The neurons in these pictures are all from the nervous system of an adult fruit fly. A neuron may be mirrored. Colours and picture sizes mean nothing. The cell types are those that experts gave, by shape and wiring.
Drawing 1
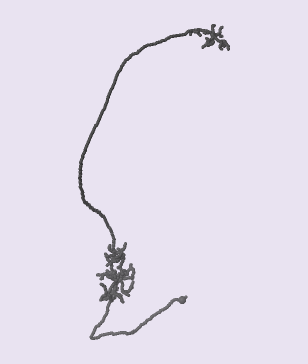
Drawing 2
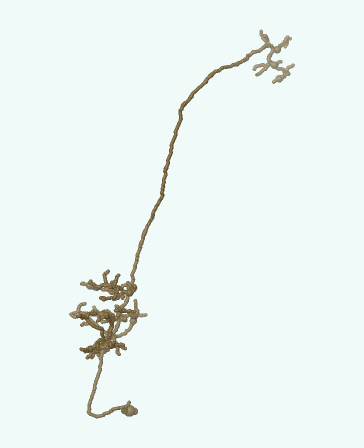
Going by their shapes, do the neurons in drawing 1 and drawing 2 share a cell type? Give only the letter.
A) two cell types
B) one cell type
B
